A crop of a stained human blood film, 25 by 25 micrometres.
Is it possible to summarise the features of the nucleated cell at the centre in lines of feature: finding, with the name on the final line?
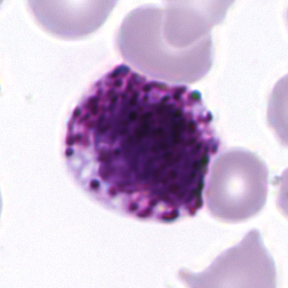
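Granules: numerous and coarse, dark purple to black
Spread: over the nucleus as well as the cytoplasm
Nuclear outline: can't make it out, hidden by the overlying granules
Clear spaces: small ones in the cytoplasm at the lower left
Size: about 14 micrometres across
Name: basophil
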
